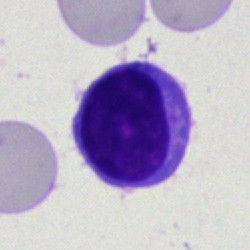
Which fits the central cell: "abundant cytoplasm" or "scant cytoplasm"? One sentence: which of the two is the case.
Most of the cell is filled by the nucleus.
